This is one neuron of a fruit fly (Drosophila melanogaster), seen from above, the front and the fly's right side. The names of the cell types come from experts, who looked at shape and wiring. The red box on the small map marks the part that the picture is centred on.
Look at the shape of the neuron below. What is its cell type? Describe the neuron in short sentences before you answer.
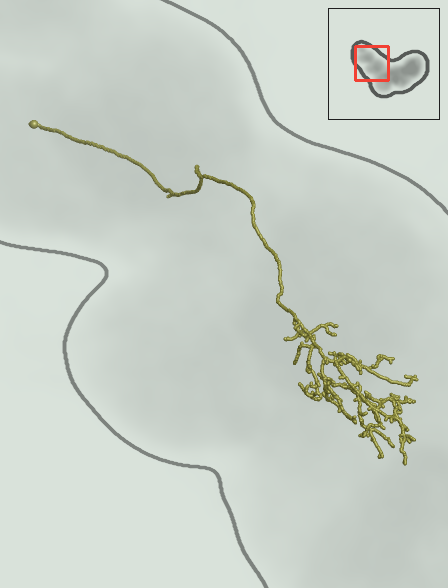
Its cell body lies at the upper left of the picture. In this view it is about as wide as it is tall. It is a nerve-cord intrinsic neuron. Its cell type is IN06B040.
